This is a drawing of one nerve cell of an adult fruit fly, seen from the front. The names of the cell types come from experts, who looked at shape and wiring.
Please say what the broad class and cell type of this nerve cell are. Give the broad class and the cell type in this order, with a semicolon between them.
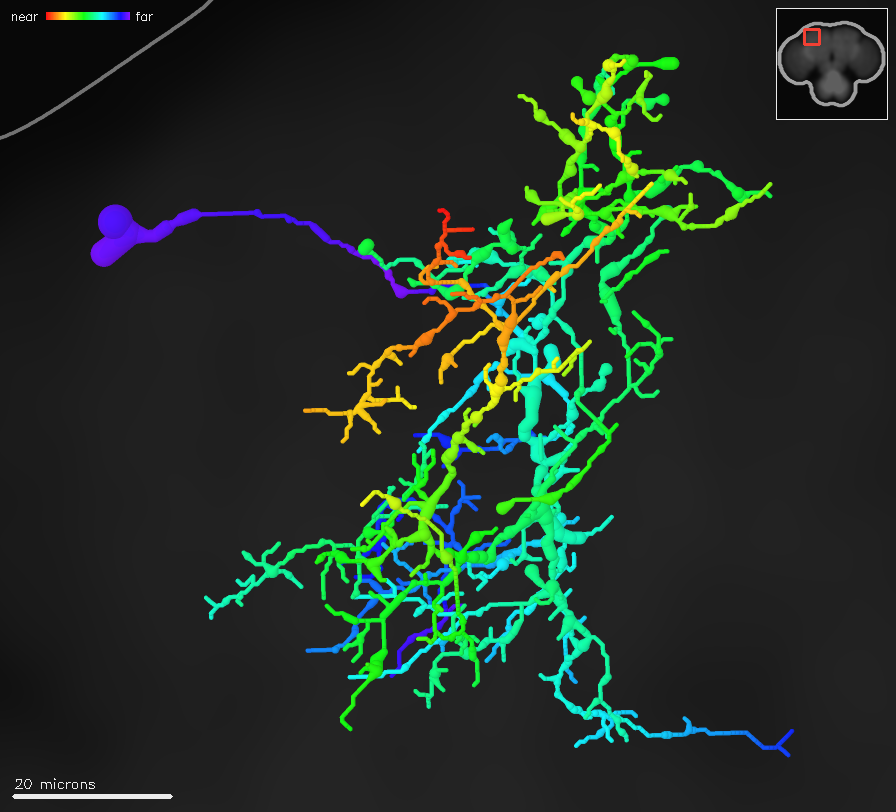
central-brain intrinsic neuron; SLP255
